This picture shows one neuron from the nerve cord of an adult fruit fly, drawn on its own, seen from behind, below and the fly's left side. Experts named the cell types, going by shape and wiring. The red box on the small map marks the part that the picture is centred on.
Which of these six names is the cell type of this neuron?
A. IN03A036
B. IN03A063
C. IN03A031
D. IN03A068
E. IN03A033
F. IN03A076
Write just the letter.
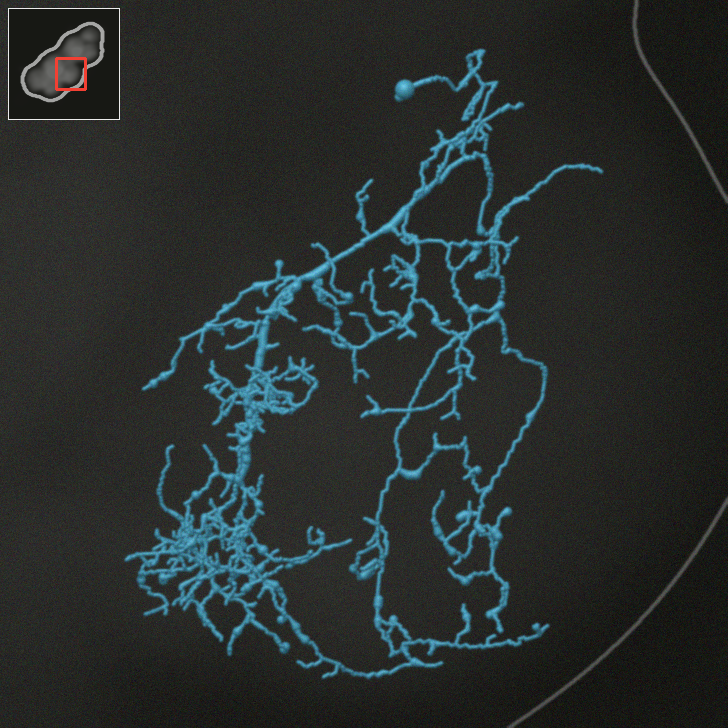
F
